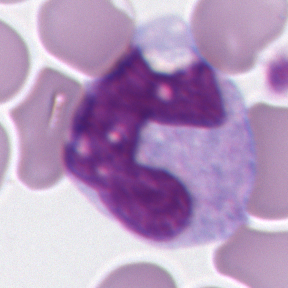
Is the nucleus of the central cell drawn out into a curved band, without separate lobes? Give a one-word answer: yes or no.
Yes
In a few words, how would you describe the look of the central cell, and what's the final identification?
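Plenty of cytoplasm here, and it's pale lilac. Most of it sits on the right, tucked inside the curve of the nucleus. Looking closer, I can make out fine, faint granules in it. The nucleus itself carries several small pale dots. So this is a monocyte.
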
